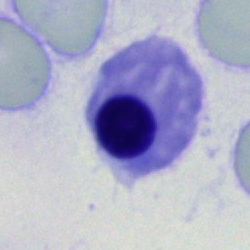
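Erythroblast, the cell in the middle of a stained bone marrow smear. The nucleus is off-centre toward the lower left, with very dark, densely condensed chromatin throughout. The cytoplasm is abundant and pale blue-lavender, much larger in area than the nucleus. A small tapering tag of cytoplasm projects from the bottom of the cell.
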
